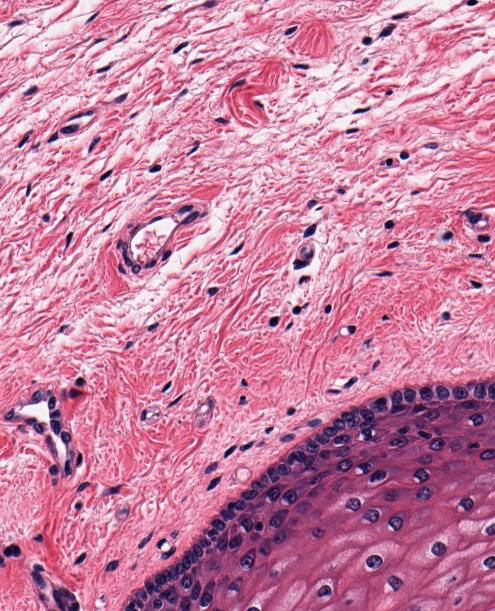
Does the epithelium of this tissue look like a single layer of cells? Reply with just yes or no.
No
